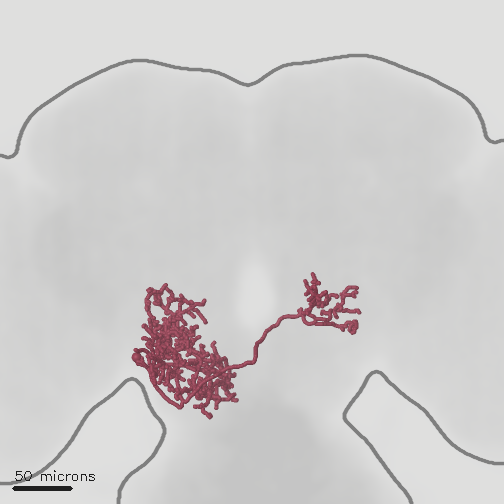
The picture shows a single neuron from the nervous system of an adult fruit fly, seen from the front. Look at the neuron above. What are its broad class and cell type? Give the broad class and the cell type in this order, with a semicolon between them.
central-brain intrinsic neuron; GNG285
